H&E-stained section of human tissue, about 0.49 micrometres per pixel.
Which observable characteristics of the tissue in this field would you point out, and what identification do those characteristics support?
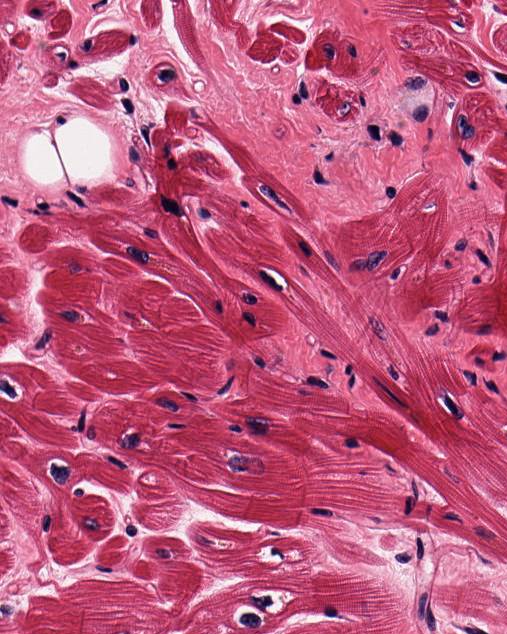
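Through the middle run cross-striated muscle fibres, diagonally from upper left toward lower right. Each holds a single oval nucleus in its centre, and the cytoplasm is deeply eosinophilic, a strong pink-red. In the upper part, paler pink loose connective tissue with small dark nuclei lies between them. This is the left ventricle of the heart.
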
